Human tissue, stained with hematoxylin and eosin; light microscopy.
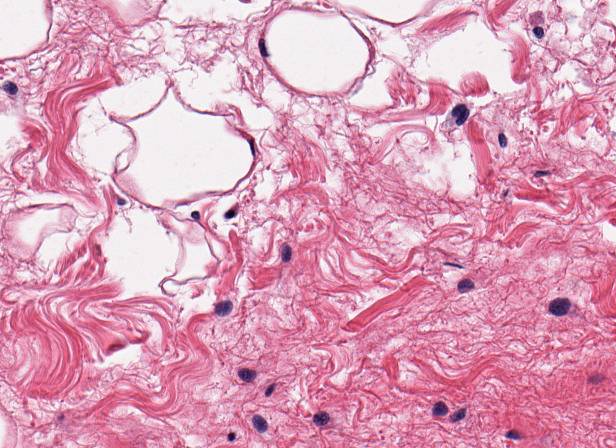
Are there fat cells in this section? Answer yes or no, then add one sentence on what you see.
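Yes. Large empty-looking adipocytes cluster along the upper left and top of the field.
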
